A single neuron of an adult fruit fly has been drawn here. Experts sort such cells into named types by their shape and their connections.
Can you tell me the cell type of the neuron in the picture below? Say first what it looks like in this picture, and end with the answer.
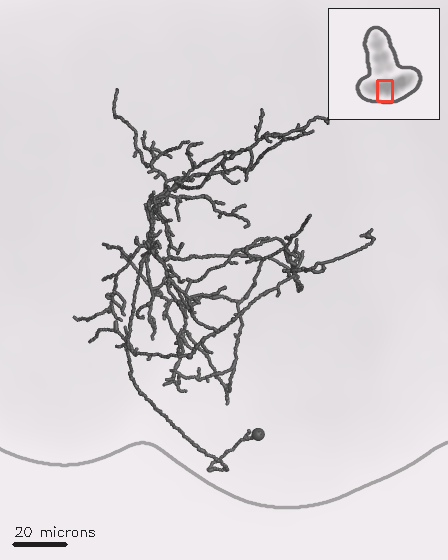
The cell body is at the bottom of the picture. From top to bottom in the picture it spans about 150 microns. Dozens of branch ends can be seen. It is a central-brain intrinsic neuron. It is of cell type GNG464.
